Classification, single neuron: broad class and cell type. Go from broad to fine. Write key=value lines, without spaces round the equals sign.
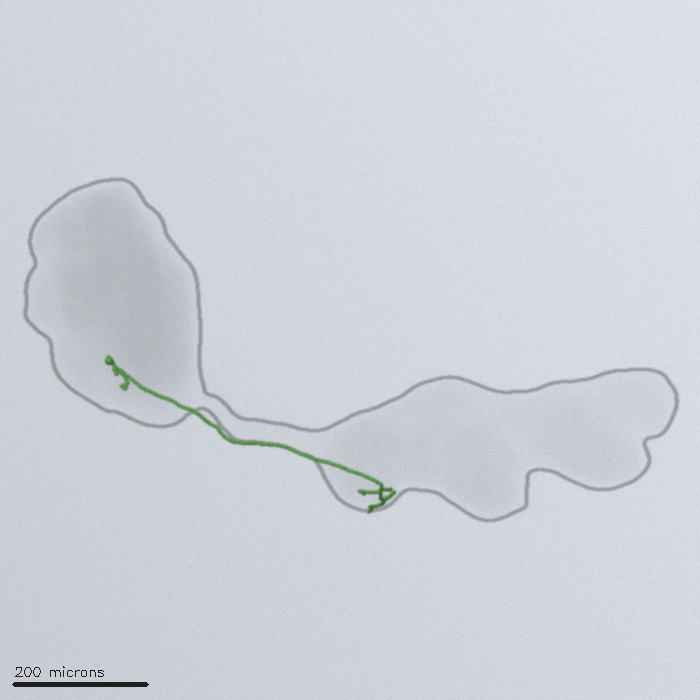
broad_class=sensory neuron ascending to the brain
cell_type=SAxx02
